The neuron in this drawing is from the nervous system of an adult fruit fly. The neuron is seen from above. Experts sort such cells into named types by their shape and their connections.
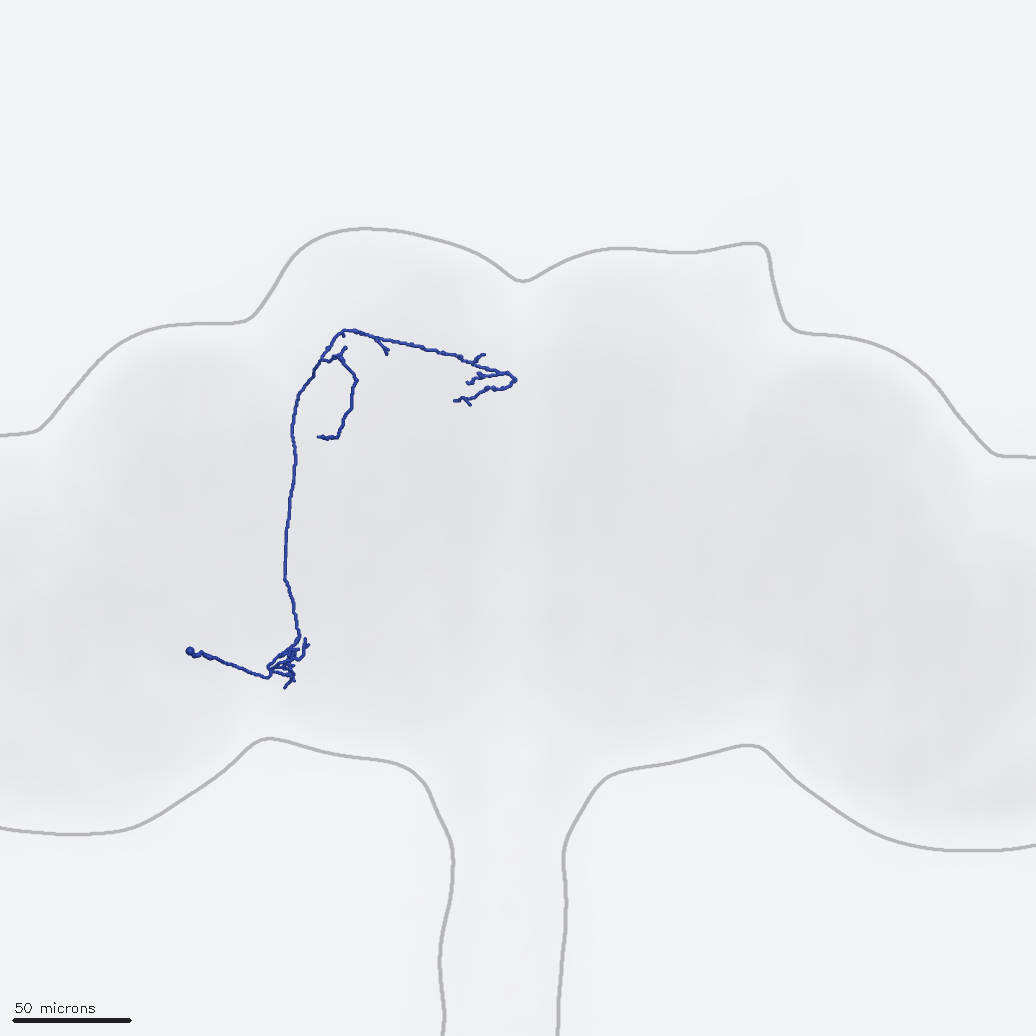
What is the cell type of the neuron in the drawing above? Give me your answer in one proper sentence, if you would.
The type assigned to this neuron is KCa'b'-ap2.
